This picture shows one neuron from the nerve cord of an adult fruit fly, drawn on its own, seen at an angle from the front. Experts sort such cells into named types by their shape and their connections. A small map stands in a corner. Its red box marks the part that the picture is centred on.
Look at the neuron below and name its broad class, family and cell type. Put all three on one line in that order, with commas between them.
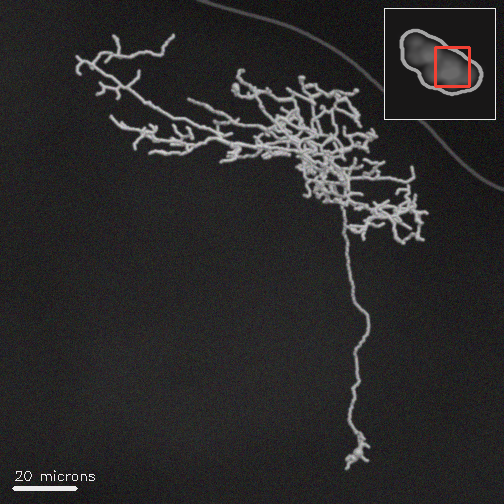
nerve-cord intrinsic neuron, hemilineage 16B, IN16B099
